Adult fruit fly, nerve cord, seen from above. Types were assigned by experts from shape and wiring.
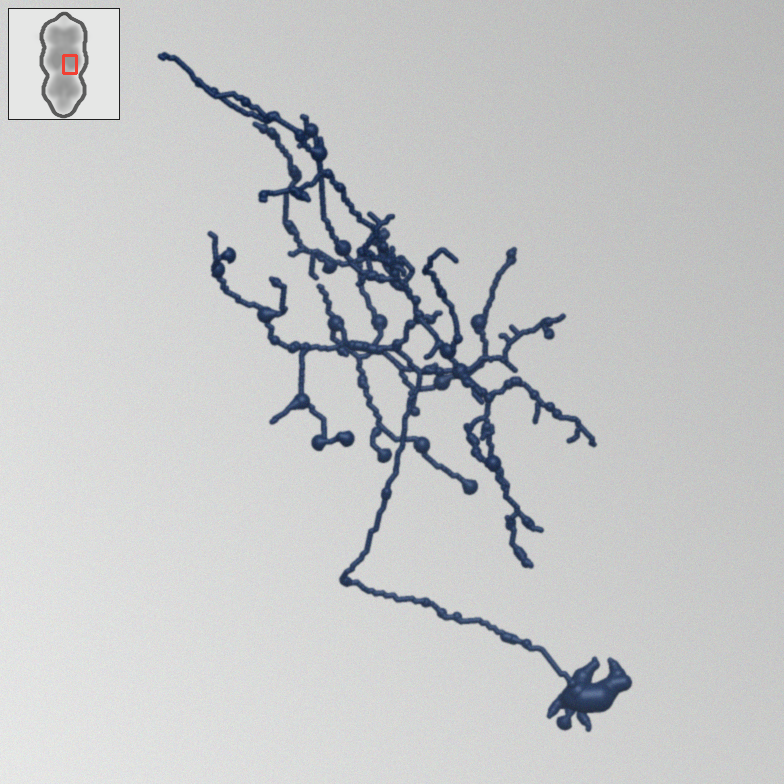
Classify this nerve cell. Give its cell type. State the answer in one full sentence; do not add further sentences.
As for cell type, this neuron is IN01B079.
